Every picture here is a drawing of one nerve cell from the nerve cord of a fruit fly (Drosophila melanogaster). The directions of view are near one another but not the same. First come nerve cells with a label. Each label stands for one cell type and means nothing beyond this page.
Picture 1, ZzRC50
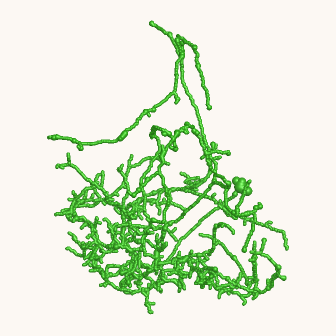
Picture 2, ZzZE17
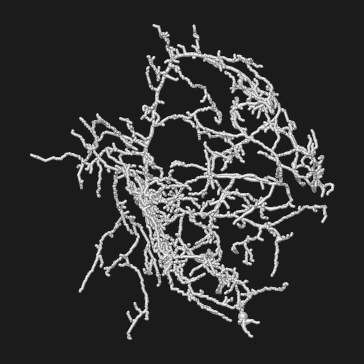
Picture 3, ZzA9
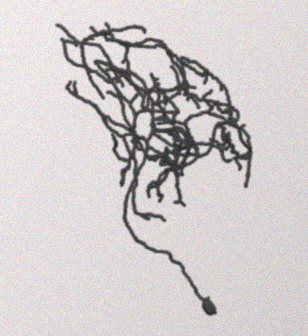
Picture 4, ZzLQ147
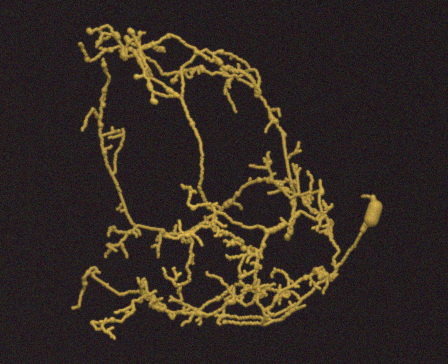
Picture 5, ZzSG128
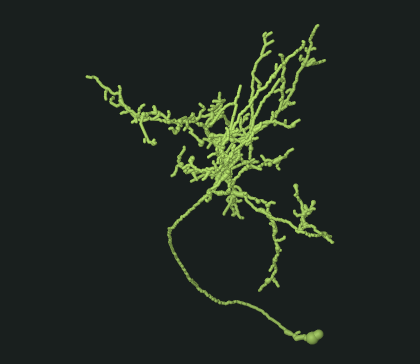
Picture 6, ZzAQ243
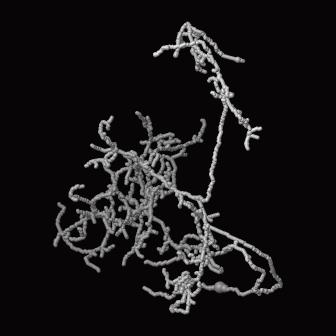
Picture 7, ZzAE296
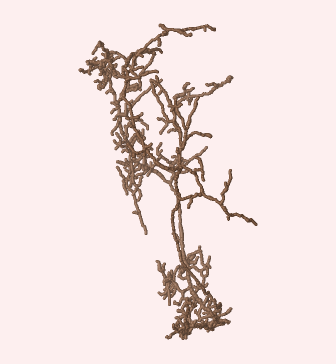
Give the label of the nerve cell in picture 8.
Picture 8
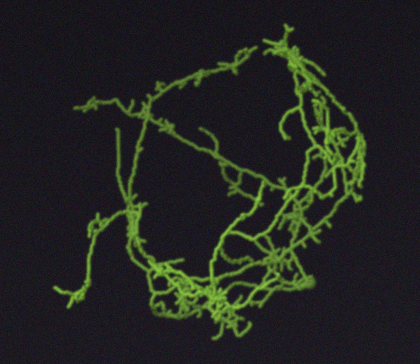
ZzLQ147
